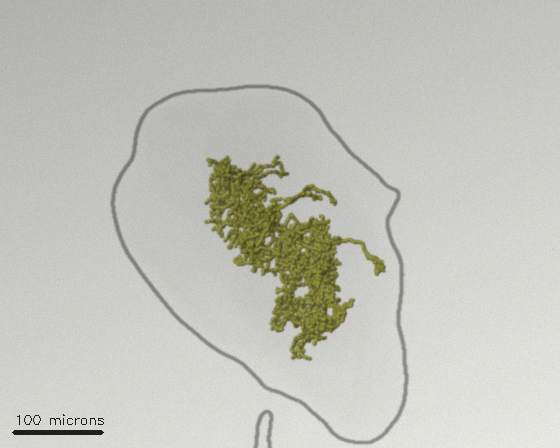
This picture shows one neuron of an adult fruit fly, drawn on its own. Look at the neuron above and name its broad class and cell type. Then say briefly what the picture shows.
It is a central-brain intrinsic neuron. The cell type is CL366. By the scale bar it is about 250 microns tall in this view. As drawn here it is about as wide as it is tall.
